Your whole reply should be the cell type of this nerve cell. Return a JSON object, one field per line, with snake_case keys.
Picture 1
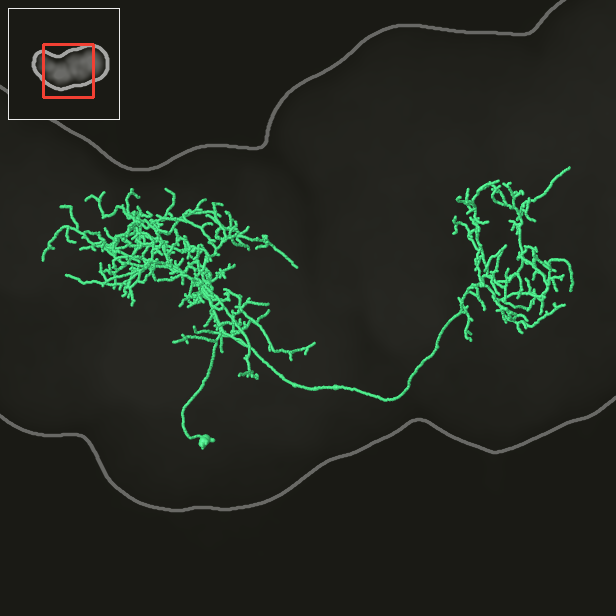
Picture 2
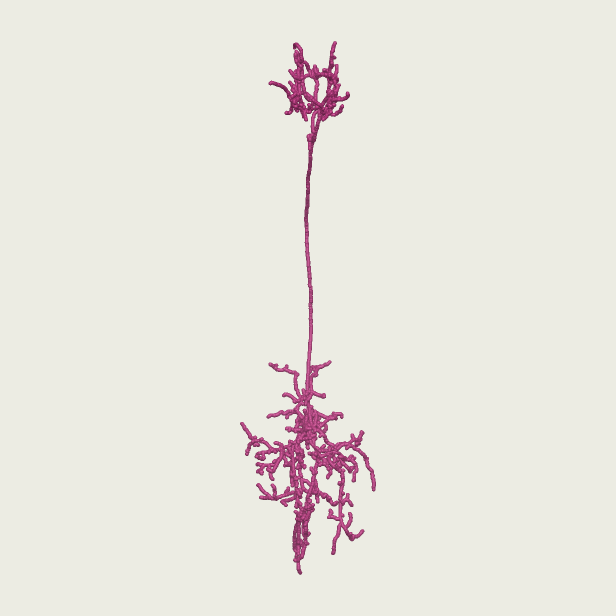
{
 "cell_type": "AN27X015"
}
